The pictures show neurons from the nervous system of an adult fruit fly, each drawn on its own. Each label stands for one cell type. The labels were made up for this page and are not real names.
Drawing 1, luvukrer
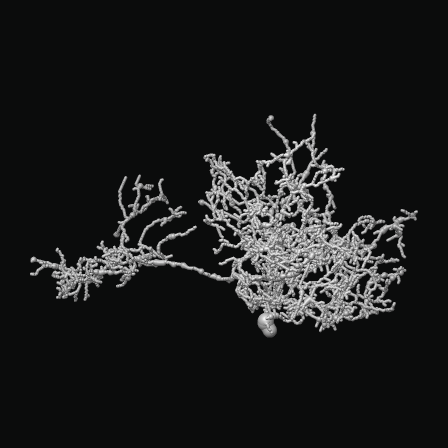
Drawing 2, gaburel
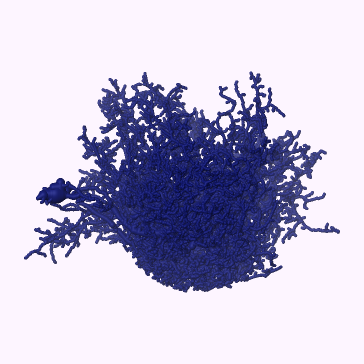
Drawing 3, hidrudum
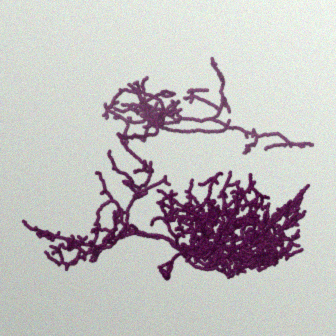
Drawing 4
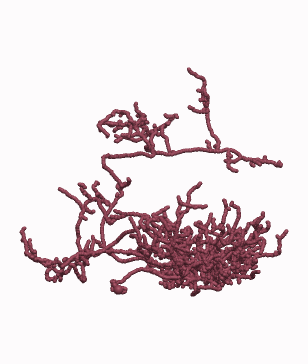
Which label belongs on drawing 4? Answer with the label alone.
hidrudum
